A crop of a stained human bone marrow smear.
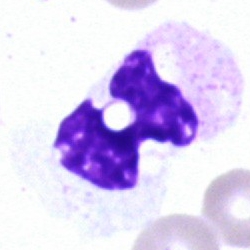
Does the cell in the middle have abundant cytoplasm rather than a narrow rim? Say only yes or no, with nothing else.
Yes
